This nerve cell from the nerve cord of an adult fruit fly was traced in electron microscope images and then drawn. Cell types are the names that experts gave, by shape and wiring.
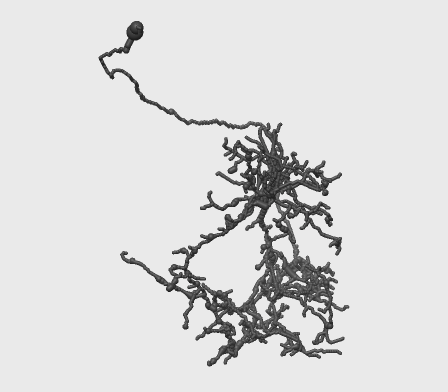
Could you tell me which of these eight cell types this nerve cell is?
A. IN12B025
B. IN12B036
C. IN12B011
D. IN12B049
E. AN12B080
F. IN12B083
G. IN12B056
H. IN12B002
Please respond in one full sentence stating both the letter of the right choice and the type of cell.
Option A, namely IN12B025, is the cell type of the nerve cell.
